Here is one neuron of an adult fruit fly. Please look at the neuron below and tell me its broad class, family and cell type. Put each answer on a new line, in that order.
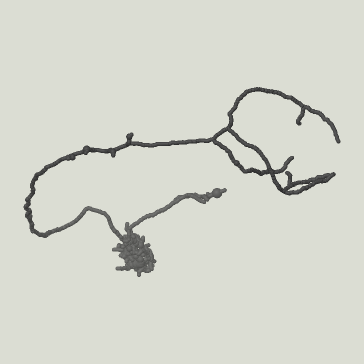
central-brain intrinsic neuron
hemilineage ALl1_ventral
VA5_lPN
